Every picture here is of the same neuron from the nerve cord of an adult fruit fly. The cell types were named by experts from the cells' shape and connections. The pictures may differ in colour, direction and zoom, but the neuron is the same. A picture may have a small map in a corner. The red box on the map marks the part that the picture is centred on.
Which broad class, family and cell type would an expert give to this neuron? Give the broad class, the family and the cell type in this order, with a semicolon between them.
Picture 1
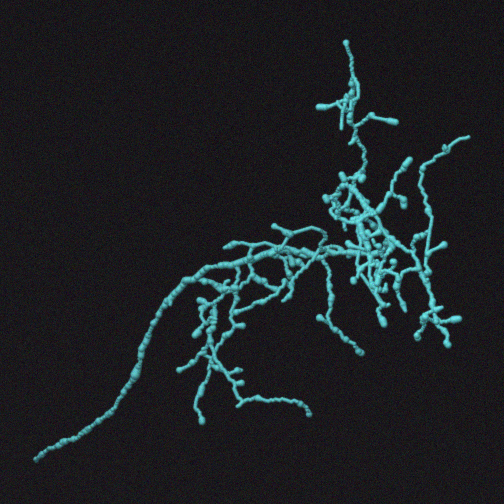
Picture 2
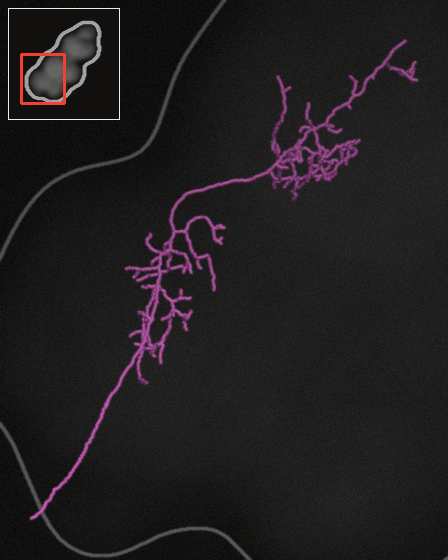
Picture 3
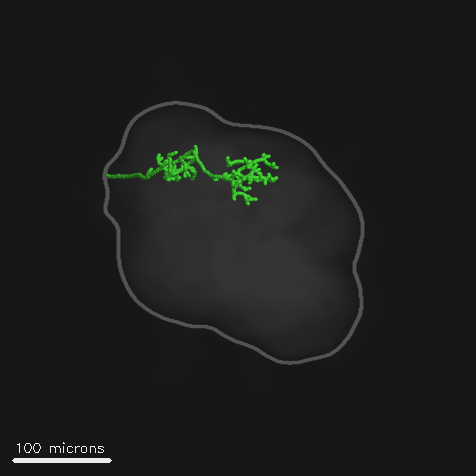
descending neuron; DNg; DNg19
